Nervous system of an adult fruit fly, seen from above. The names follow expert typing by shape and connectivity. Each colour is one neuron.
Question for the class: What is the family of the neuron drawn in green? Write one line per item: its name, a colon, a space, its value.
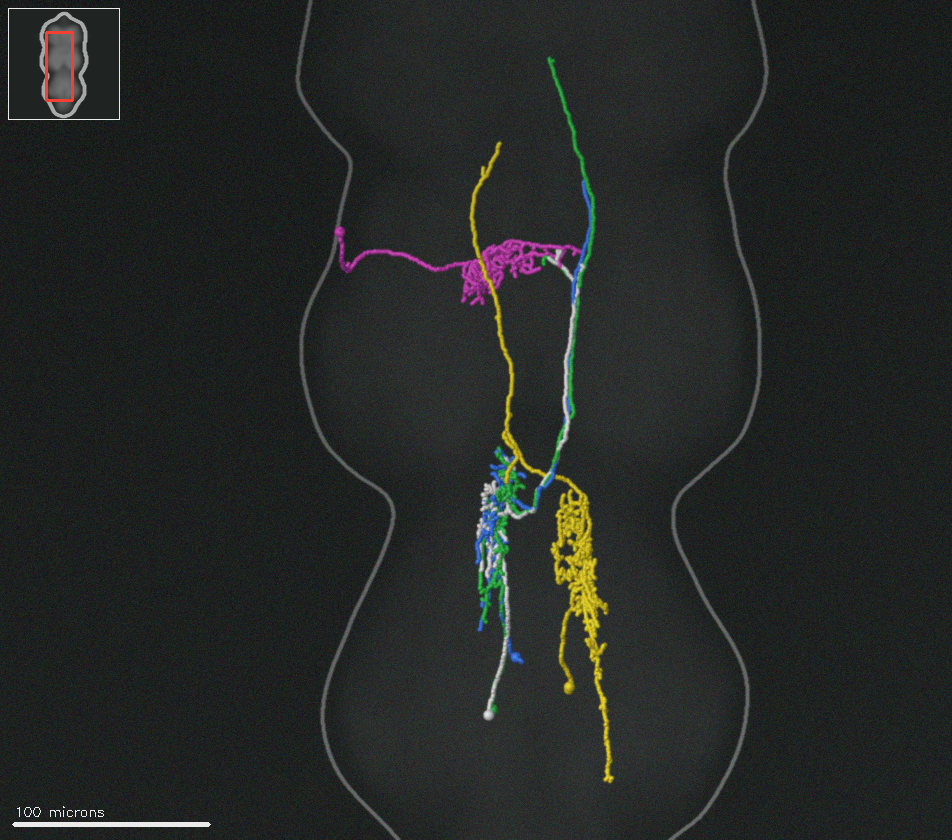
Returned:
family: hemilineage 10B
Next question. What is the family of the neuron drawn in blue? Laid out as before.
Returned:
family: hemilineage 10B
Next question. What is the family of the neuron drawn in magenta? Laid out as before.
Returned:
family: hemilineage 09A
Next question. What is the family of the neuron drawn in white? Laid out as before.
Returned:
family: hemilineage 10B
